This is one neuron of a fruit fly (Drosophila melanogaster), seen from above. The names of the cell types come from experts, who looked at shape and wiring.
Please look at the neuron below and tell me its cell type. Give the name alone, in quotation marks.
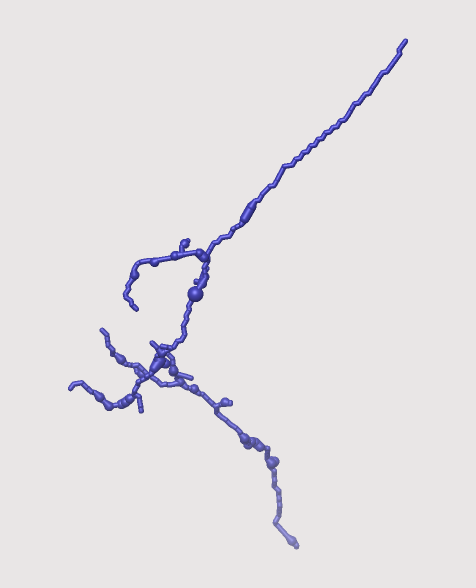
"LB2d"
